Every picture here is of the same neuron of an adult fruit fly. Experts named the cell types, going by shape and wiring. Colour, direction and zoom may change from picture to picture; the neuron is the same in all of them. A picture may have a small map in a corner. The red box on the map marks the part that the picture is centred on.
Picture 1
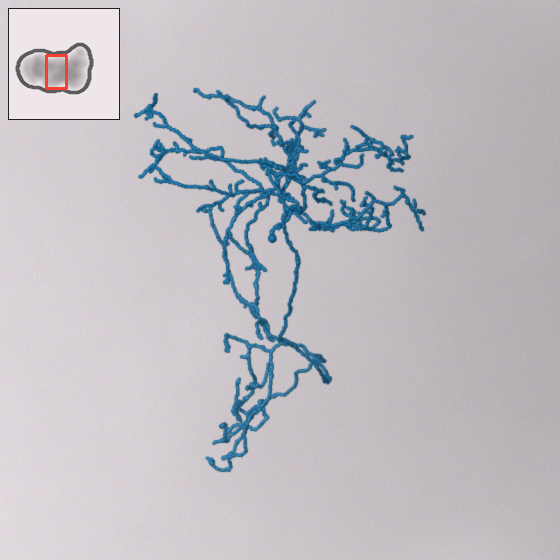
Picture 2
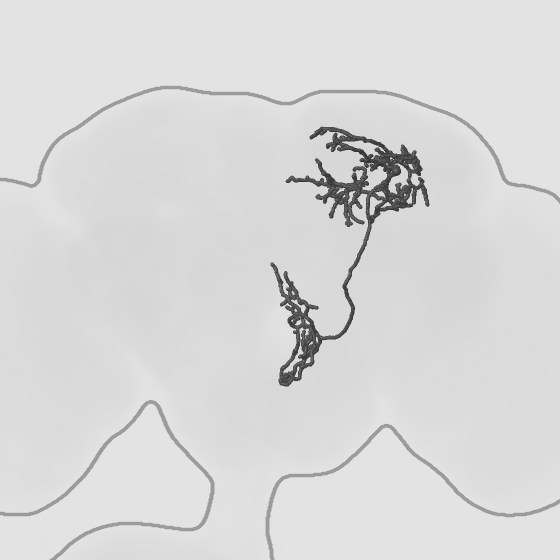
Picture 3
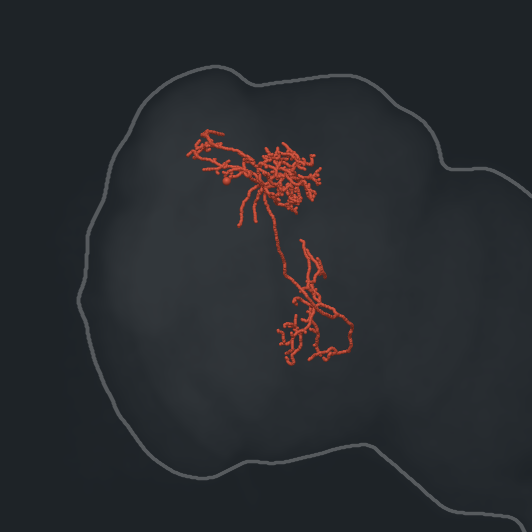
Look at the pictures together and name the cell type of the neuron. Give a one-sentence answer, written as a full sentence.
The cell type of the neuron here is SIP024.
